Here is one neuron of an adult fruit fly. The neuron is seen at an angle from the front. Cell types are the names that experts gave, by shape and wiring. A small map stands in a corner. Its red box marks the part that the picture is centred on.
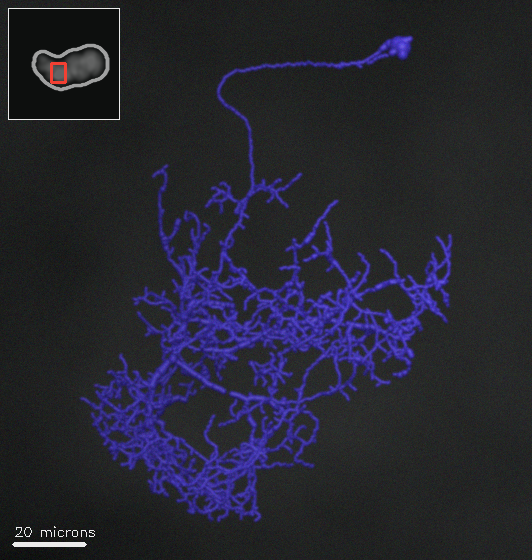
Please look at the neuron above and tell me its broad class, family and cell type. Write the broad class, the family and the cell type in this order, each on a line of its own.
nerve-cord intrinsic neuron
hemilineage 19A
IN19A029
